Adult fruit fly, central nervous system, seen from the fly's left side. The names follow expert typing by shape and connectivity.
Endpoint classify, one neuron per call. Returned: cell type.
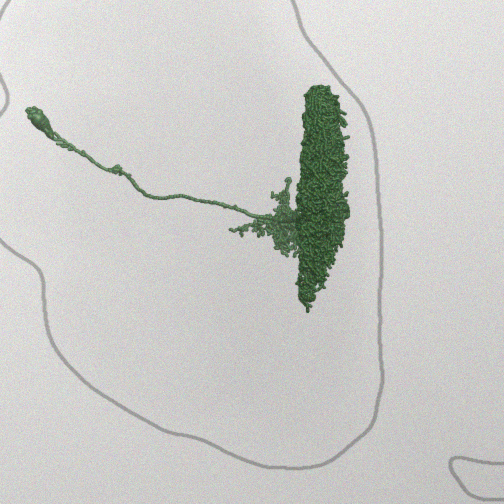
DCH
